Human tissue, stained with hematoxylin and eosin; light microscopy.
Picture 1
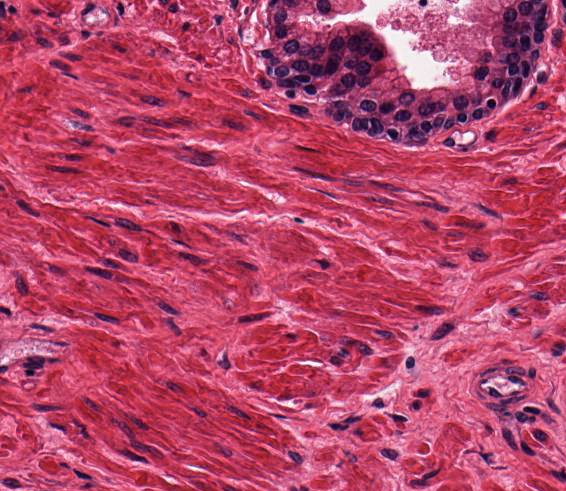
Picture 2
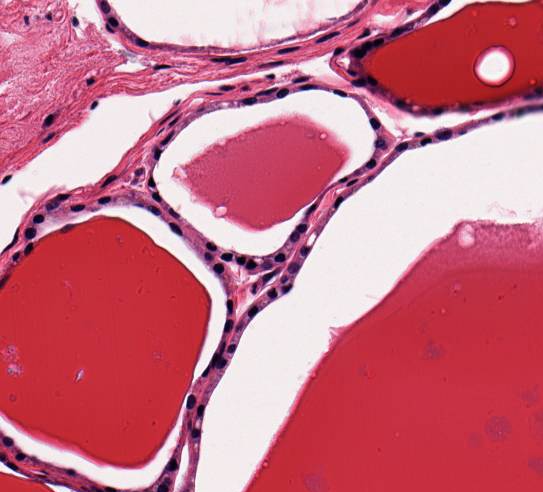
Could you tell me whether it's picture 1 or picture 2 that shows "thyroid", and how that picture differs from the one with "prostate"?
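Thinking it through, picture 1 is prostate and picture 2 is thyroid. What I notice first in picture 1 is smooth muscle bundles filling most of the field, with a gland only in the top right corner. The muscle cells have elongated, cigar-shaped dark nuclei in strongly eosinophilic cytoplasm, and in the lower half the bundles interlace, crossing in different directions. That gland is lined by cells whose round to oval dark nuclei lie in more than one layer. Picture 2 is built of closed follicles of clearly differing sizes, separated by thin septa and filled with homogeneous, strongly eosinophilic colloid. Each follicle has a single layer of flattened to low cuboidal lining cells with small dark nuclei, unlike the gland lining in picture 1. Wavy pink collagenous fibrous tissue sits in the upper left corner.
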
